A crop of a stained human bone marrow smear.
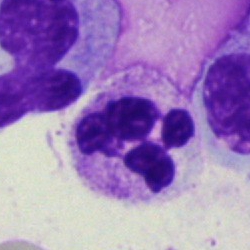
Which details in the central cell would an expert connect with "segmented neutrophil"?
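This cell is a segmented neutrophil. Its outline is roughly round, and its chromatin is dark purple and densely condensed.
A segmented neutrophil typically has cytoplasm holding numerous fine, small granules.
The fine, faint purplish granules in this cell's cytoplasm go with that.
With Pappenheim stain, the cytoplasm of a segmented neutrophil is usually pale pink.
The pale pinkish-lilac cytoplasm here, filling much of the lower part of the cell, fits this as well.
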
